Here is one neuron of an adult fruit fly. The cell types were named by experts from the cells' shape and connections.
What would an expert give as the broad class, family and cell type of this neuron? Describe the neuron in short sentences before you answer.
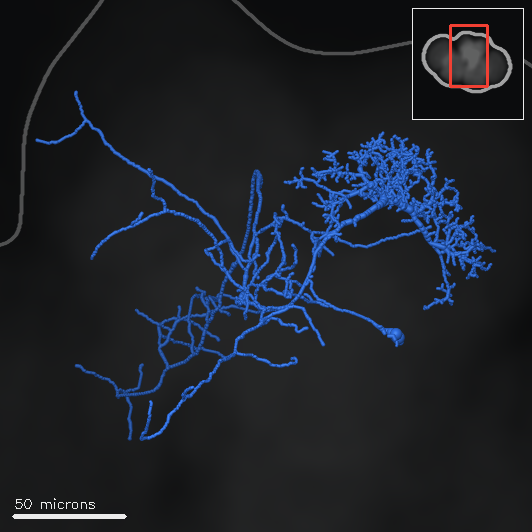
From left to right in the picture it spans about 200 microns. The picture shows dozens of branch ends. This is an ascending neuron. Its family is hemilineage 23B. Its cell type is AN23B001.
